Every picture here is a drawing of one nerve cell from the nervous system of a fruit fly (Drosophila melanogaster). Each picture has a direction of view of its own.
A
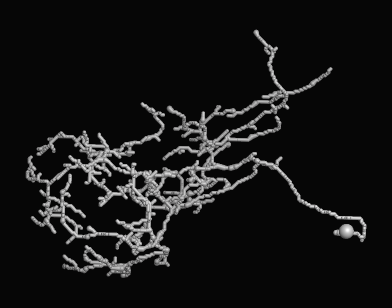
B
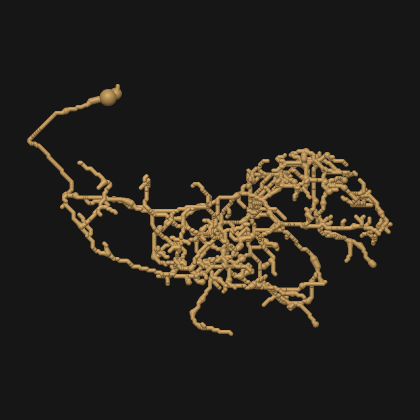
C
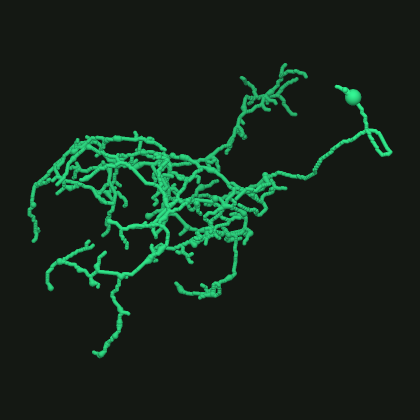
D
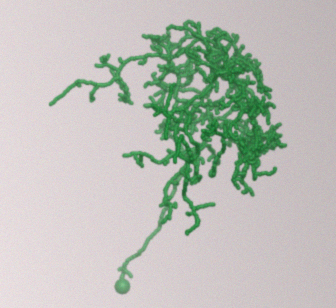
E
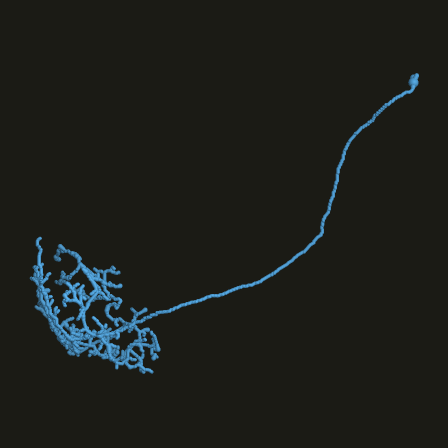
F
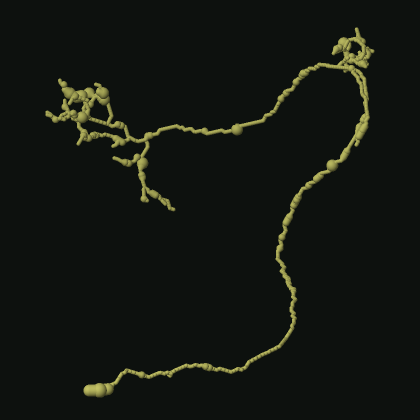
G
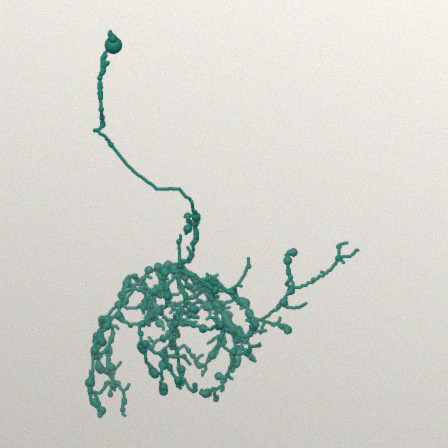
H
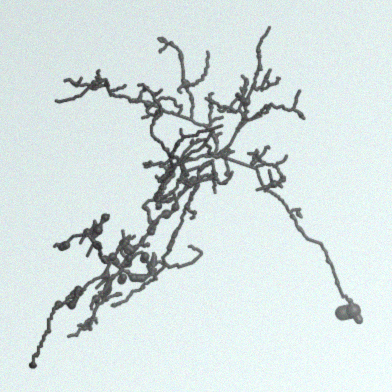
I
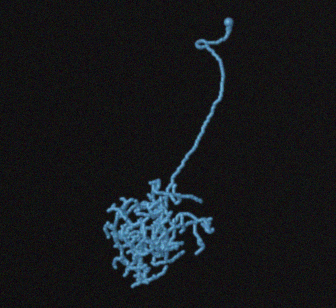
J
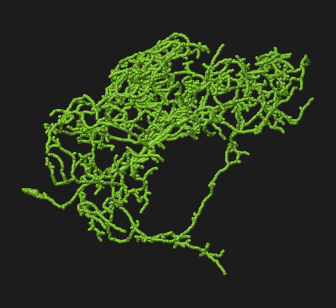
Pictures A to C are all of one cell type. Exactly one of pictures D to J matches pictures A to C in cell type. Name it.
G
